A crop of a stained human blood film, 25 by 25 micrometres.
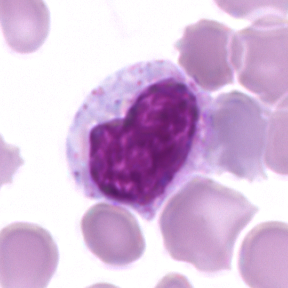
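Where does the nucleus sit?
Toward the right side, with a notch on its upper-left side.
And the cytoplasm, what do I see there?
Its widest band is on the left, with fine reddish-purple granules scattered through it.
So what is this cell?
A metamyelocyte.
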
